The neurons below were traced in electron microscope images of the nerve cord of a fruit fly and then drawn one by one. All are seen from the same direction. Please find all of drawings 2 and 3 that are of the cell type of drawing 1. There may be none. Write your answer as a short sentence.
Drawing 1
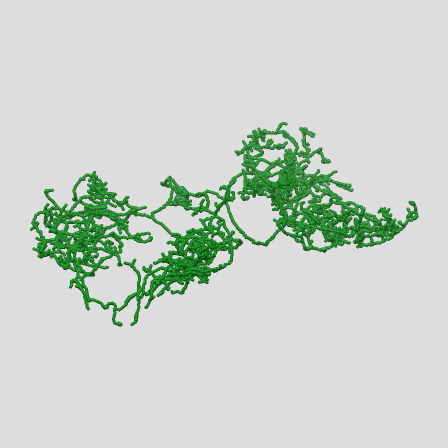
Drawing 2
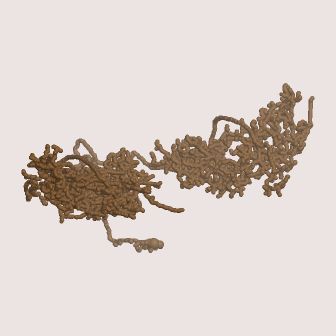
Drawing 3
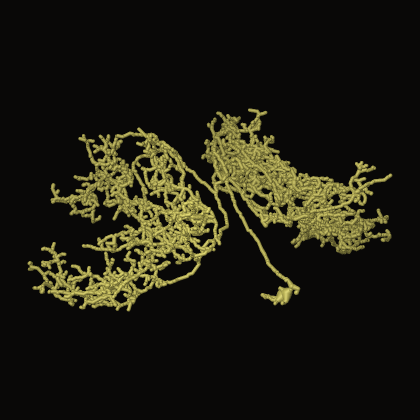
Drawing 2 and drawing 3 are of the same cell type.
